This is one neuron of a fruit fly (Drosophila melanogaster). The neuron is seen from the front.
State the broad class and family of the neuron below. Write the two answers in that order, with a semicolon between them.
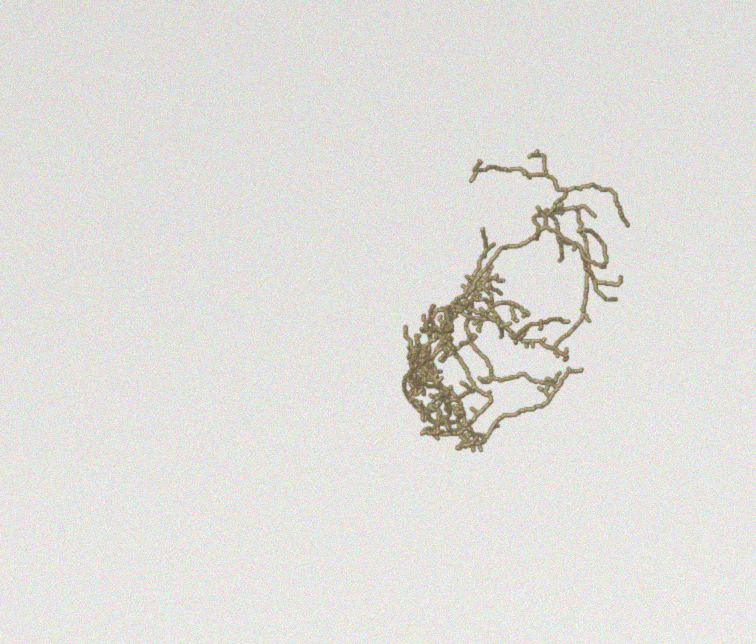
nerve-cord intrinsic neuron; hemilineage 04B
